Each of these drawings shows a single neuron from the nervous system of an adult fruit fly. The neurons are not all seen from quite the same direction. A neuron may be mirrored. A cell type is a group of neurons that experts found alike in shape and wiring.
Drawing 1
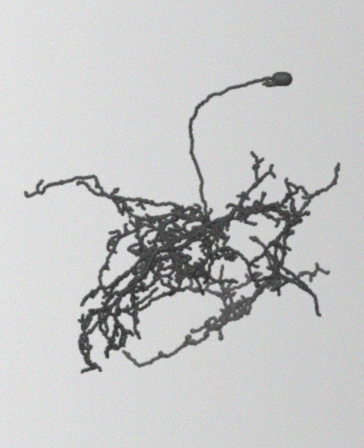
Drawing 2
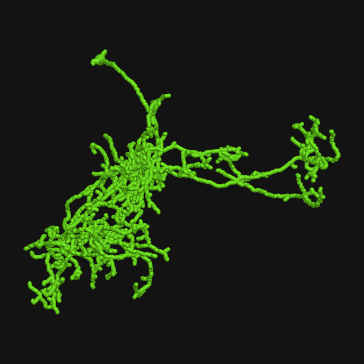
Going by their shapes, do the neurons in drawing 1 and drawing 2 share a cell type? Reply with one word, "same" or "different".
same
